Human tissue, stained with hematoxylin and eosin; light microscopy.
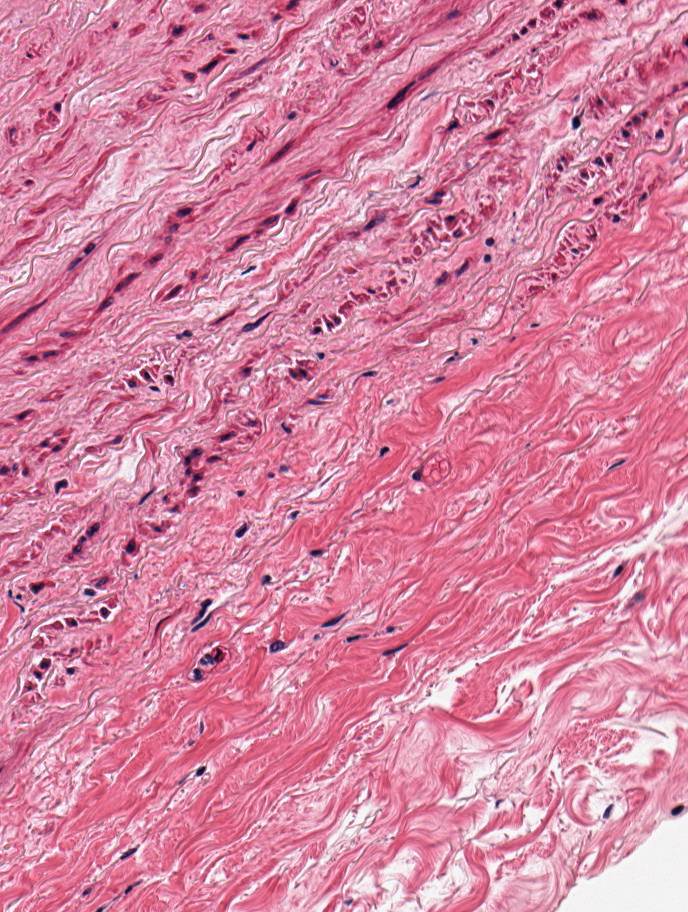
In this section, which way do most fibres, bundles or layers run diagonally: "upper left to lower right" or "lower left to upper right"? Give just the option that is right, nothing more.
Lower left to upper right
